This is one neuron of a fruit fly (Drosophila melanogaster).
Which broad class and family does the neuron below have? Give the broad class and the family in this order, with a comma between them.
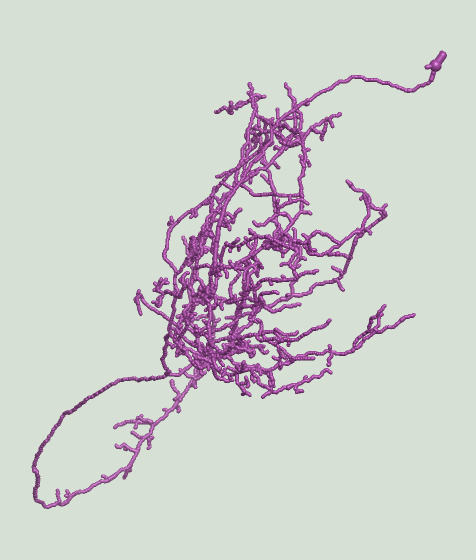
nerve-cord intrinsic neuron, hemilineage 17A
